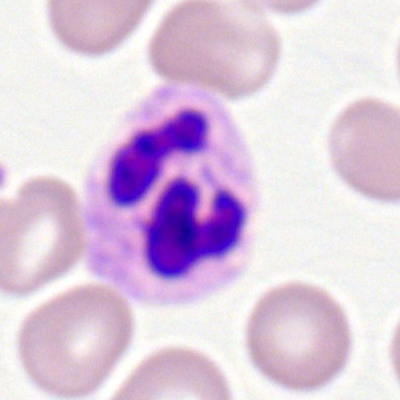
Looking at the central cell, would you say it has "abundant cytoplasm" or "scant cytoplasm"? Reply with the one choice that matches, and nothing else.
Abundant cytoplasm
